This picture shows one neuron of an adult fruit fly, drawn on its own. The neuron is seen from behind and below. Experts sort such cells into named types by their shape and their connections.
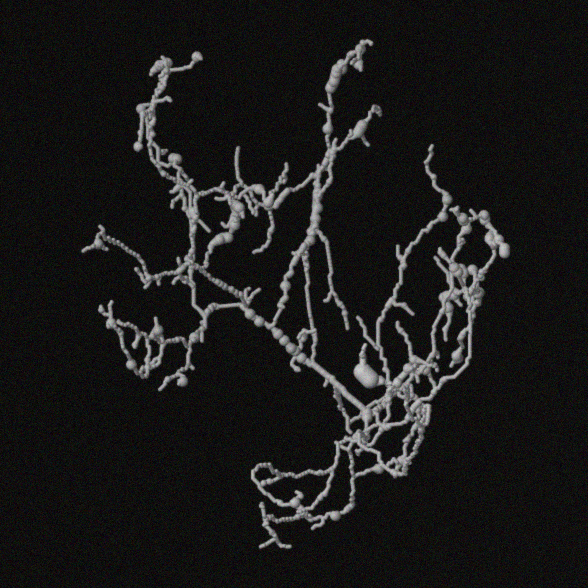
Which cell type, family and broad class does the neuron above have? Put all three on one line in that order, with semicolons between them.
IN16B085; hemilineage 16B; nerve-cord intrinsic neuron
